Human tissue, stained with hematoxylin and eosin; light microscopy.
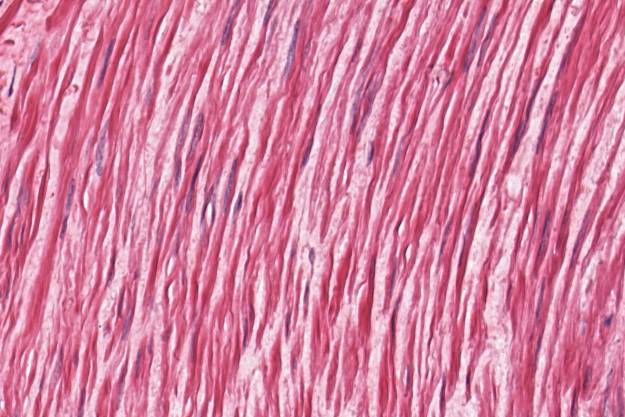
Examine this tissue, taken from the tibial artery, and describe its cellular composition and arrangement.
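Nuclei: elongated, cigar-shaped, blue-purple. Long axes parallel to the fibres. Narrow pale clefts separate fibres throughout the field.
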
